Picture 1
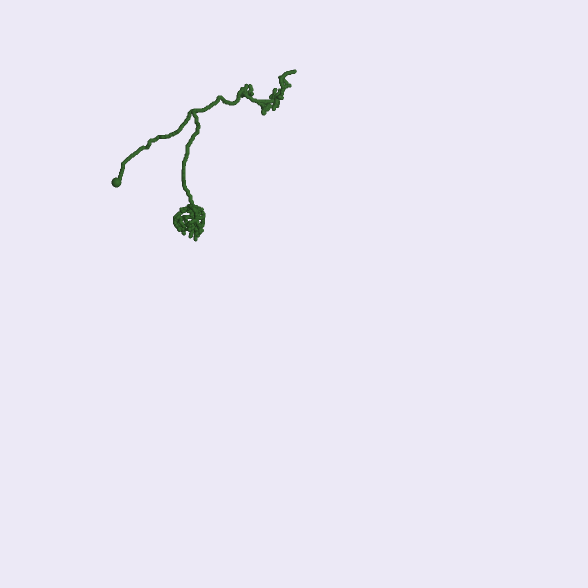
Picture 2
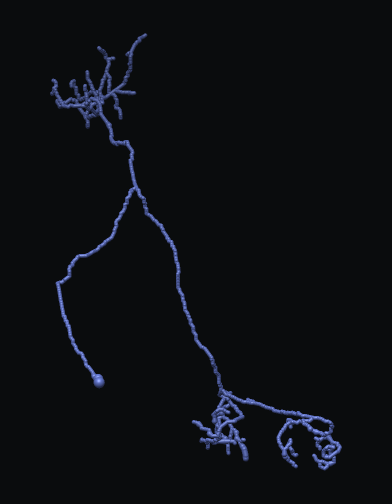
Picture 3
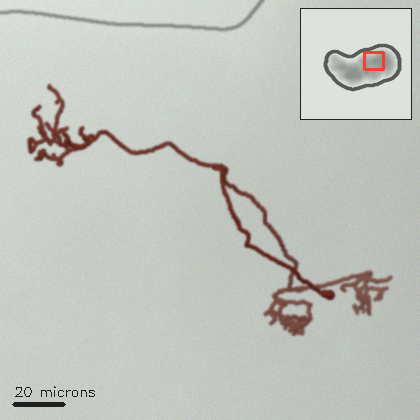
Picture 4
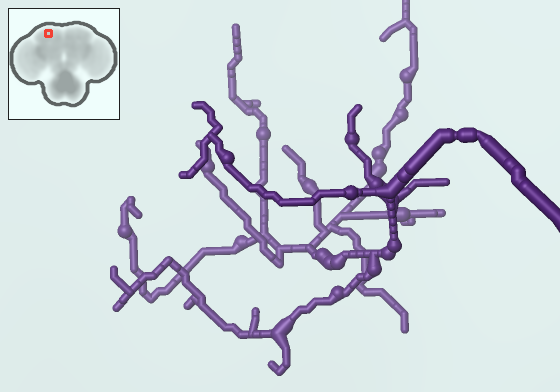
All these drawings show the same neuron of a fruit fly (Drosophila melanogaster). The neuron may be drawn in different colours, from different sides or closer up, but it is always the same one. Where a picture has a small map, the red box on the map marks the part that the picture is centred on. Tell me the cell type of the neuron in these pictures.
PAM04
